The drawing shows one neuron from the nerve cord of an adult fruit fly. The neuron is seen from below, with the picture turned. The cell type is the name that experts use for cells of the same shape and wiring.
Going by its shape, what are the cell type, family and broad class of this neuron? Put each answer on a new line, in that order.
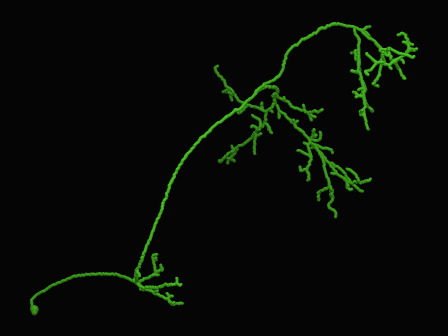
IN01A050
hemilineage 01A
nerve-cord intrinsic neuron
